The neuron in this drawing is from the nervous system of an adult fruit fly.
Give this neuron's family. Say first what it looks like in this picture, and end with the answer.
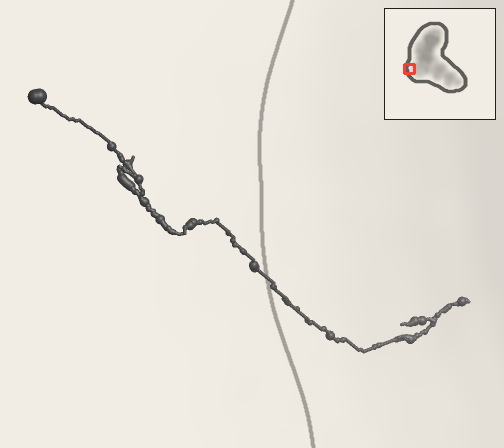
Its cell body lies at the upper left of the picture. There are a dozen or fewer branch ends. It is an optic-lobe intrinsic neuron. The family is L.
